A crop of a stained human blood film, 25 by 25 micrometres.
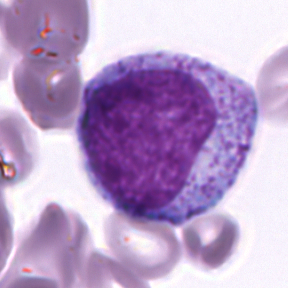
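Promyelocyte here in the middle; you'll notice the cytoplasm is pale lilac-blue, with numerous fine dark purple granules scattered through it. There are no vacuoles in it. The outline stays smooth, with no surface projections anywhere.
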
